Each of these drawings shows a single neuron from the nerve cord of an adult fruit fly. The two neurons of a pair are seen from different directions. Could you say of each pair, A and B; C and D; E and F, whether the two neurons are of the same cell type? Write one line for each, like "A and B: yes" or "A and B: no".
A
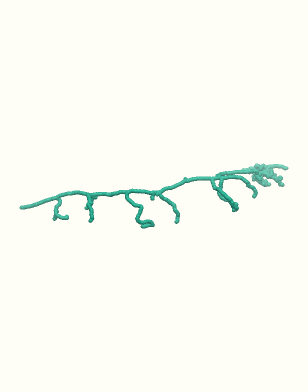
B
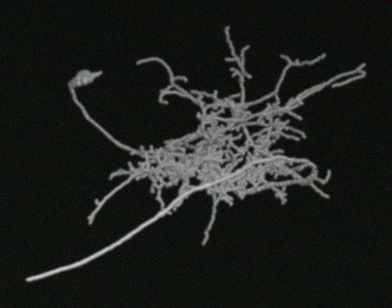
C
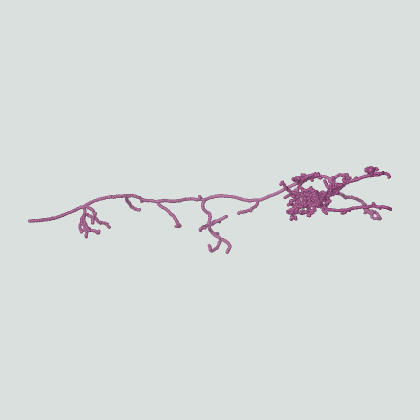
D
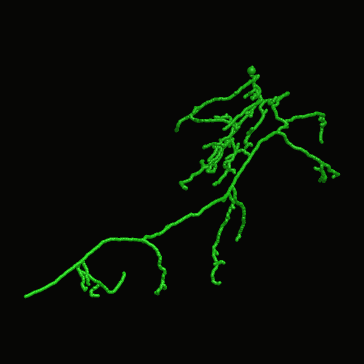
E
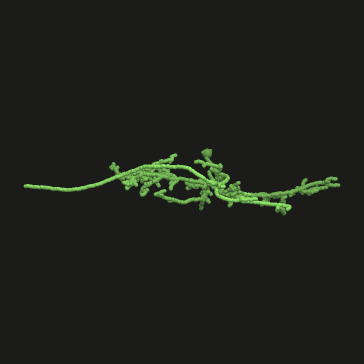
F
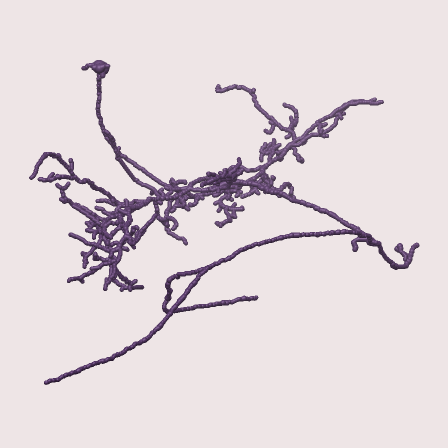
A and B: no
C and D: no
E and F: yes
